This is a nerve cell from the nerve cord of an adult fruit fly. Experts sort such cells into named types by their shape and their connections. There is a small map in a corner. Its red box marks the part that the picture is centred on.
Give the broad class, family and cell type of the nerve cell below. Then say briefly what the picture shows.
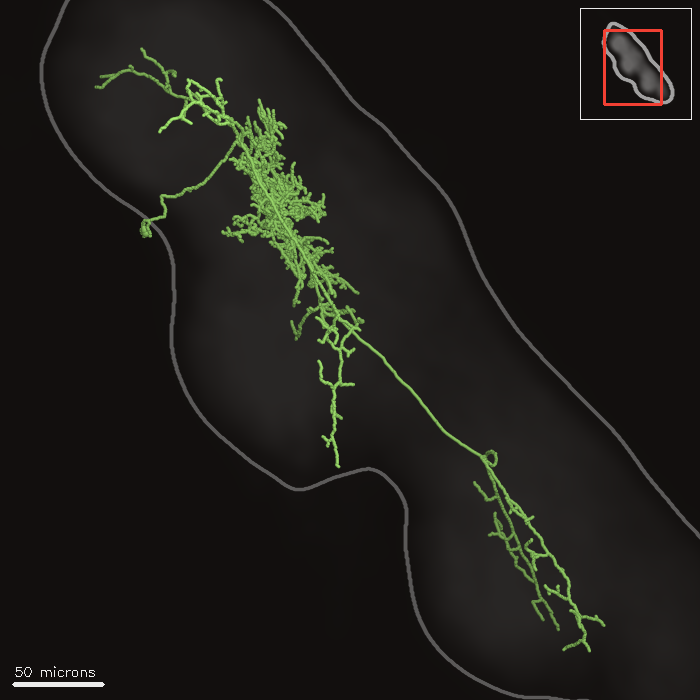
It is a nerve-cord intrinsic neuron. Its family is hemilineage 06B. It is of cell type IN06B008. From top to bottom in the picture it spans about 350 microns. Dozens of branch ends can be seen.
